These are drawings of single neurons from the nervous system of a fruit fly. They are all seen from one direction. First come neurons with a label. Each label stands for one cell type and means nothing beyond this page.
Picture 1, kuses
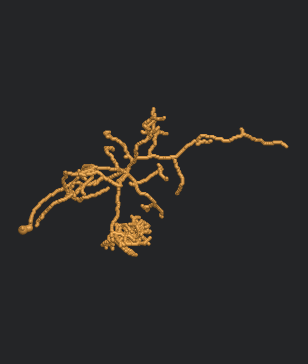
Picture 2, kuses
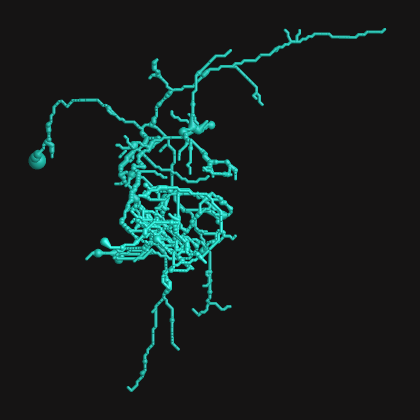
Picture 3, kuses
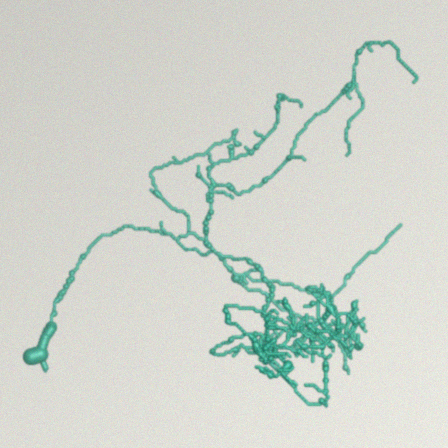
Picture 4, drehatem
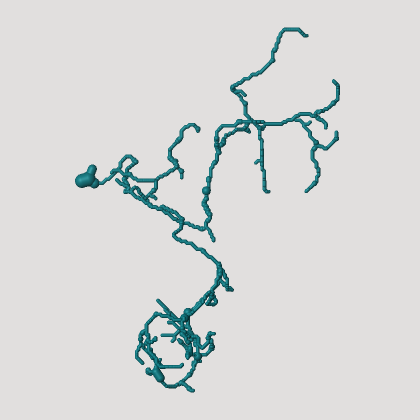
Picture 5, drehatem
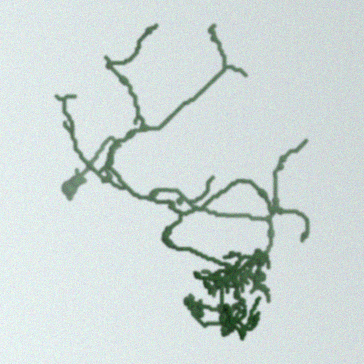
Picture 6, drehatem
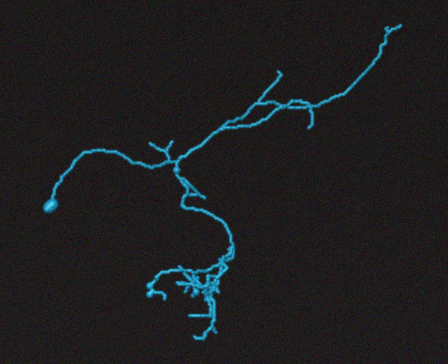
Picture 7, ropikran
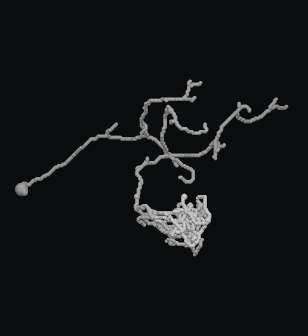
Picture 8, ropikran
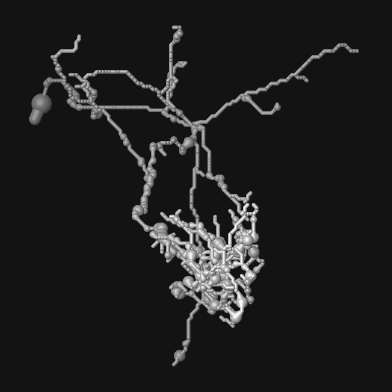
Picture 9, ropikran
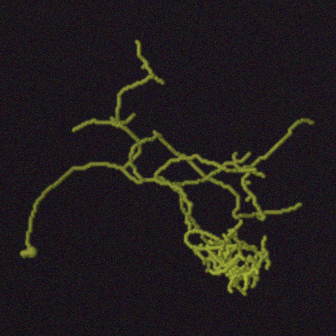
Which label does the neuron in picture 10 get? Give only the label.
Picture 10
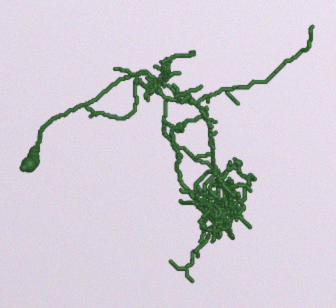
ropikran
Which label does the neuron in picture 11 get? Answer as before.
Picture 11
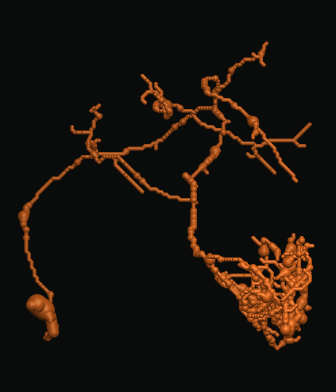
ropikran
